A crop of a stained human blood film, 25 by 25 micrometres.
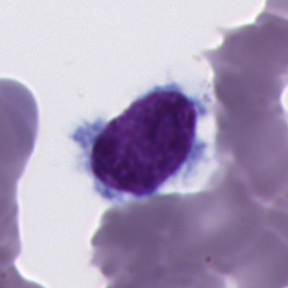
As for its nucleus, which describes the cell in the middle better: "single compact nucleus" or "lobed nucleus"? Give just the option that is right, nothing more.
Single compact nucleus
